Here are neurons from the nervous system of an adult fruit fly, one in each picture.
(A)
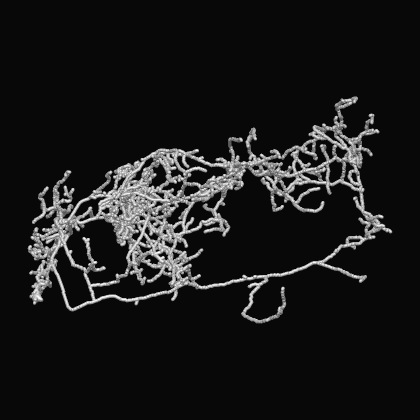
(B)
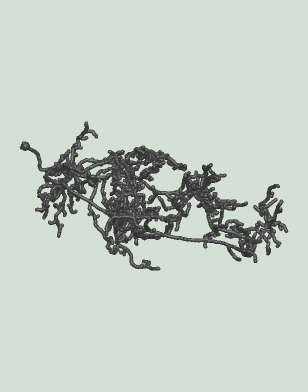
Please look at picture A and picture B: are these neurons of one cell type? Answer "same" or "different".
same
